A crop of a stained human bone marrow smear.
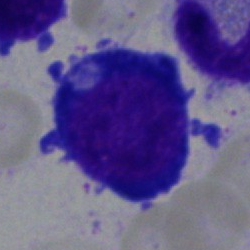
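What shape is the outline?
Roughly round, but irregular and bumpy.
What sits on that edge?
Small rounded blue knobs bulge, clearest on the left and right.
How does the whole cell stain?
A deep, nearly uniform blue-purple, with a small pale lilac patch inside near the upper left edge.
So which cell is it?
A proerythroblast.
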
